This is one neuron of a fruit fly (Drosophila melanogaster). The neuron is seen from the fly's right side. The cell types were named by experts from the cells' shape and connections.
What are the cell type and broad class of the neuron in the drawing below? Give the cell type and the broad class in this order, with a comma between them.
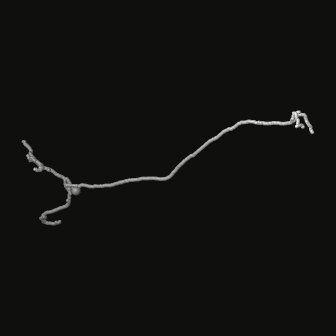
ANXXX338, ascending neuron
